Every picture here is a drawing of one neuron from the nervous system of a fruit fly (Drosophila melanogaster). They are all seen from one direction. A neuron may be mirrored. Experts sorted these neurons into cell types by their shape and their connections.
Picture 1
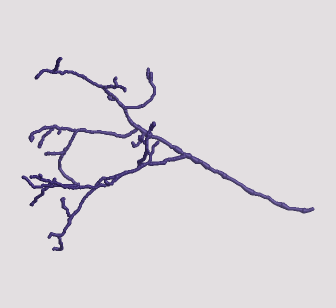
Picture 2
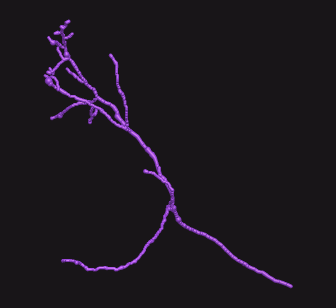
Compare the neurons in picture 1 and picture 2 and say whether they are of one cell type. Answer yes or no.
no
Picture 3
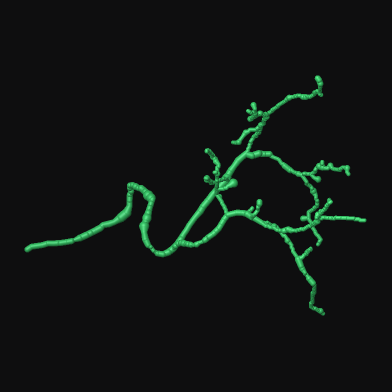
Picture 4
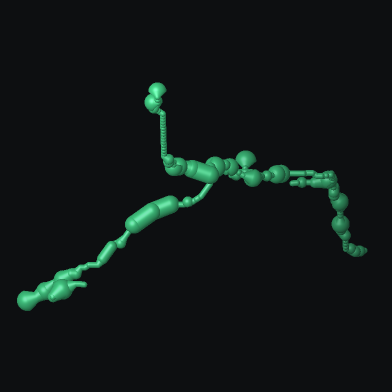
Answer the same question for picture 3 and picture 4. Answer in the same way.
no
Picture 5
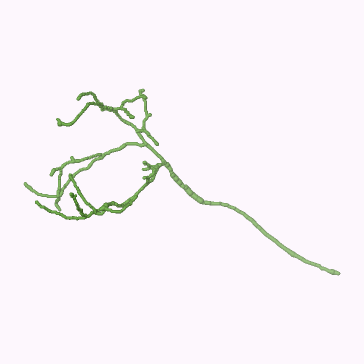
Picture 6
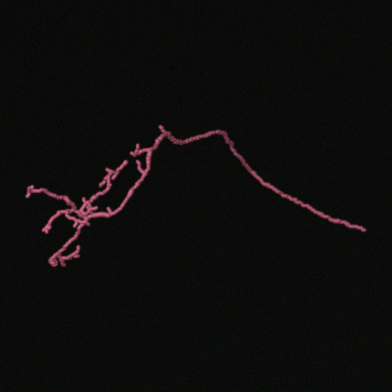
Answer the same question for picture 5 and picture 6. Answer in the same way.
no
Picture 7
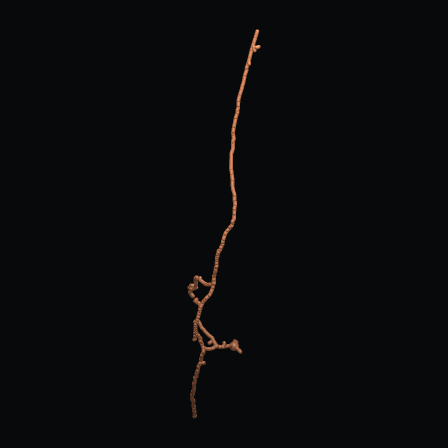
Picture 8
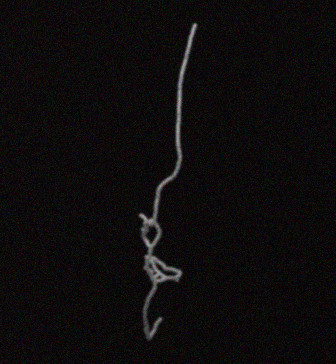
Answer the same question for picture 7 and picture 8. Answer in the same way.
yes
